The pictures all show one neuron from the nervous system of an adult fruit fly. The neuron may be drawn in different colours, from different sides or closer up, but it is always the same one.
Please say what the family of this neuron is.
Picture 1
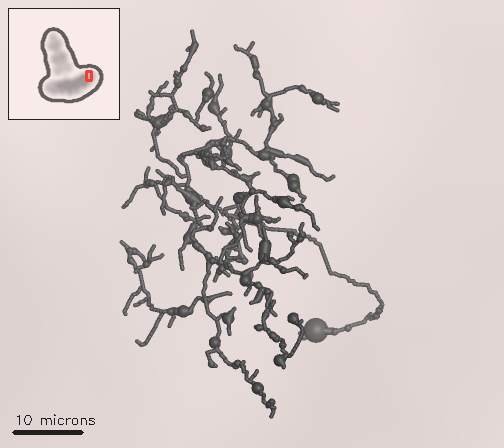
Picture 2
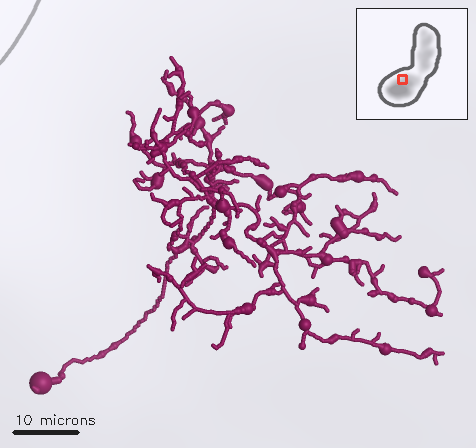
Cm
